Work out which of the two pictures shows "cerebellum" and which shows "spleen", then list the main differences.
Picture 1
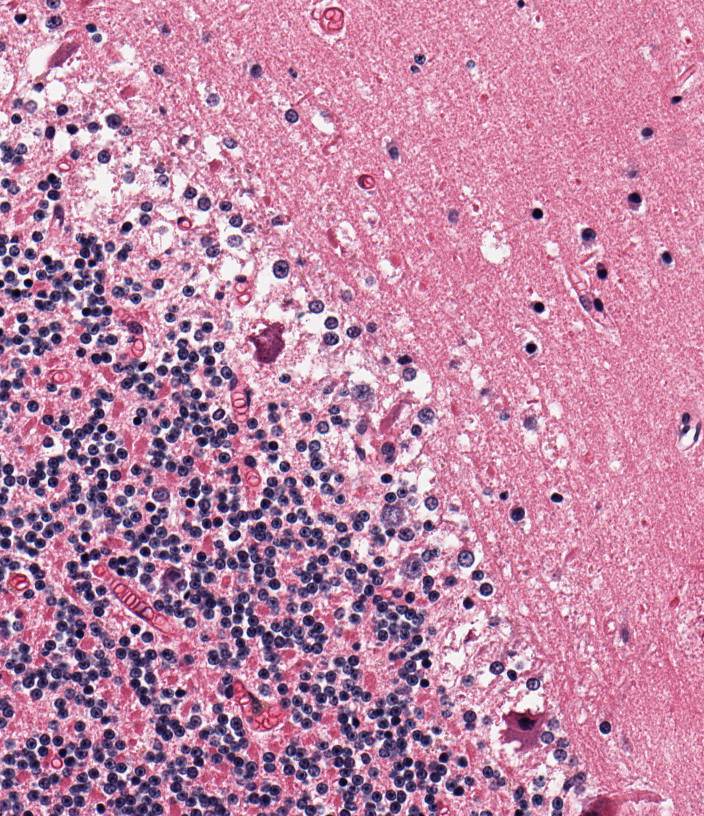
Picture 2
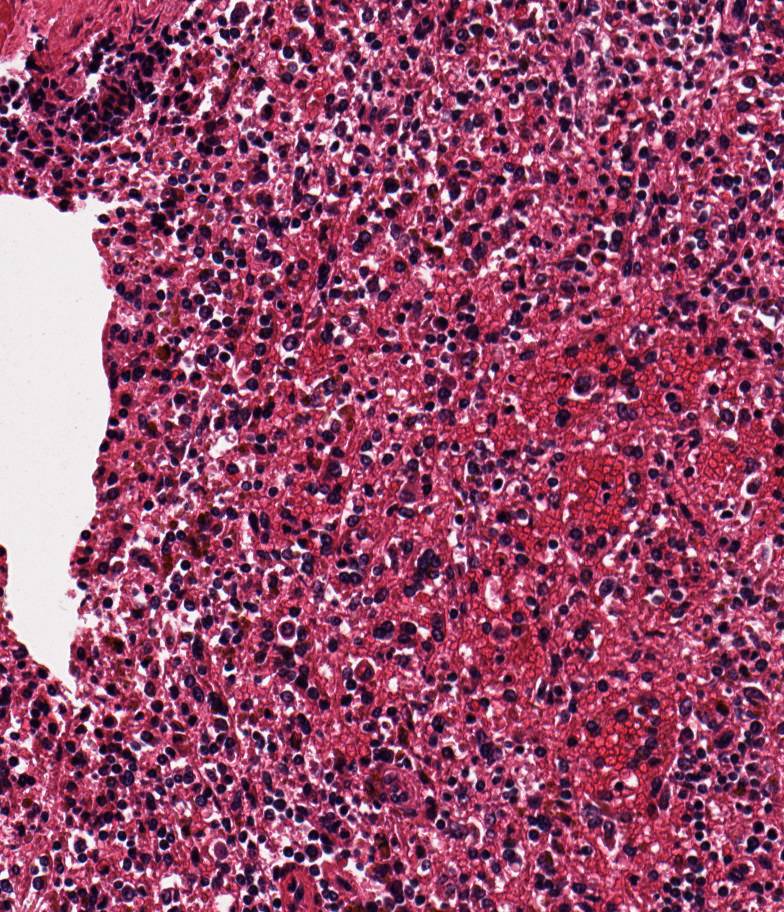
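Picture 1 is the cerebellum; picture 2 is the spleen. In picture 1, dense small dark nuclei at lower left meet a pale, sparse pink layer at upper right along a diagonal border. The dense layer is packed granule cells; large Purkinje cells lie singly along the border. Picture 2 is a diffuse, densely cellular sheet, mostly small cells with round dark nuclei. Packed red blood cells form bright pink patches, mostly on the right.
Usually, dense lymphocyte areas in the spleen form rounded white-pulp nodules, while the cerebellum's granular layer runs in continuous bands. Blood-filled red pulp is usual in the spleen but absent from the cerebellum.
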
